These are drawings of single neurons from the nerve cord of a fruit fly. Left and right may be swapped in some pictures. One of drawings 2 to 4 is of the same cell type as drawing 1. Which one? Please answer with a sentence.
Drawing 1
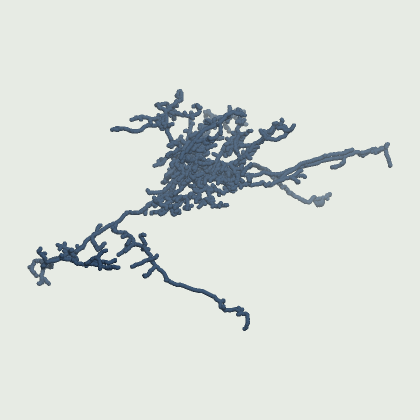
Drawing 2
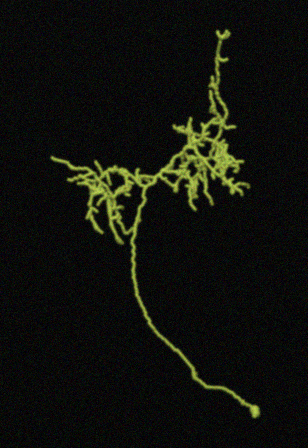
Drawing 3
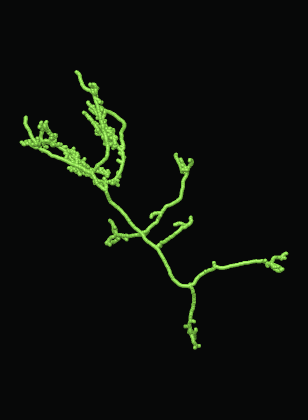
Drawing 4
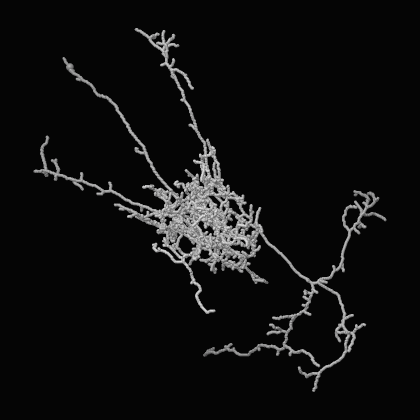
The neuron in drawing 4 is of the same cell type.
